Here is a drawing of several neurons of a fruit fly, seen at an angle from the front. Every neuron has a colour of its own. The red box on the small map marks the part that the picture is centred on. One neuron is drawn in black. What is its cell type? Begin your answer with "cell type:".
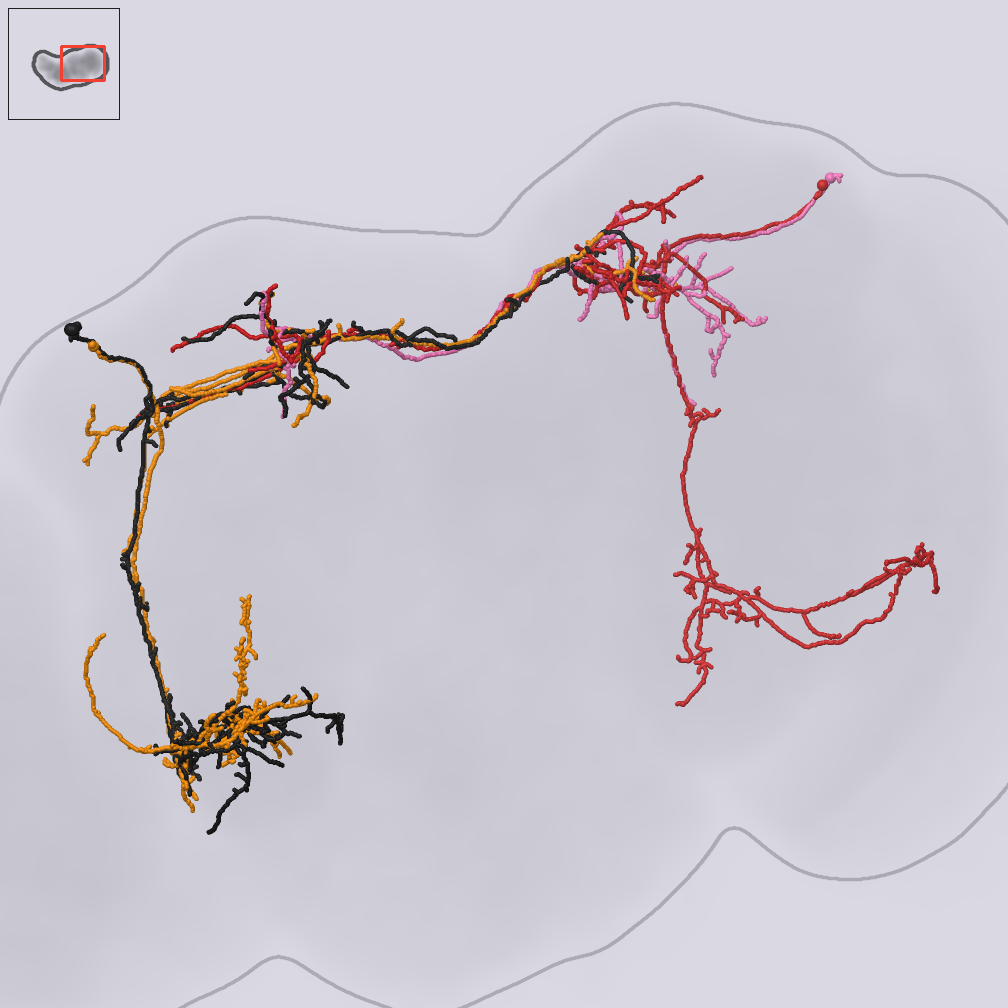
cell type: CB1744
